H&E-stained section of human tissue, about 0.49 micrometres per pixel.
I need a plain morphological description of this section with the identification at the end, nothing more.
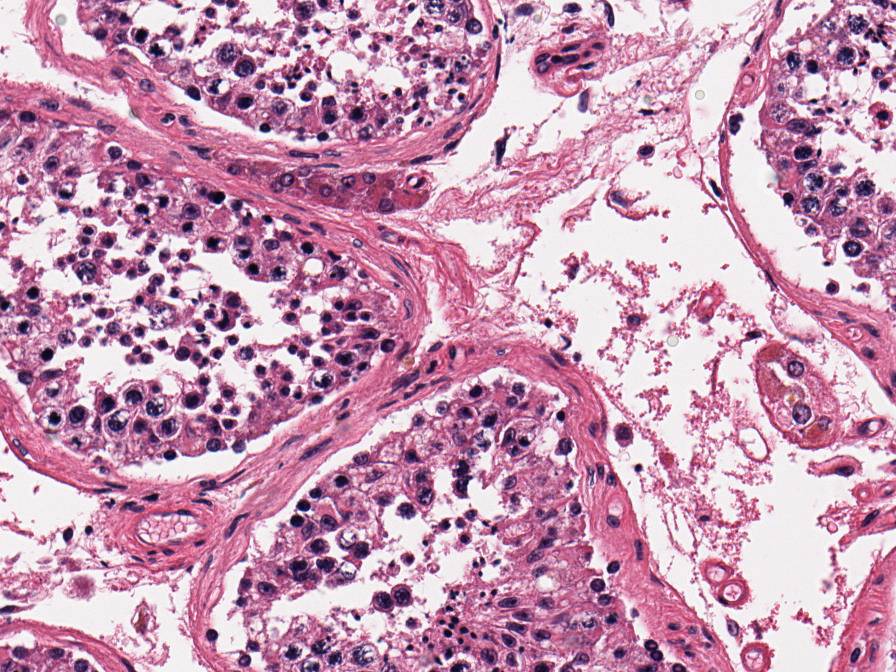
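The tubules are filled with many rounded cells, several layers deep rather than one lining layer. Many have large round nuclei, their chromatin coarse, dark and clumped. To the right, the interstitium is loose and pale, with wispy pink fibrillar strands and few cells. This is testis.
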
